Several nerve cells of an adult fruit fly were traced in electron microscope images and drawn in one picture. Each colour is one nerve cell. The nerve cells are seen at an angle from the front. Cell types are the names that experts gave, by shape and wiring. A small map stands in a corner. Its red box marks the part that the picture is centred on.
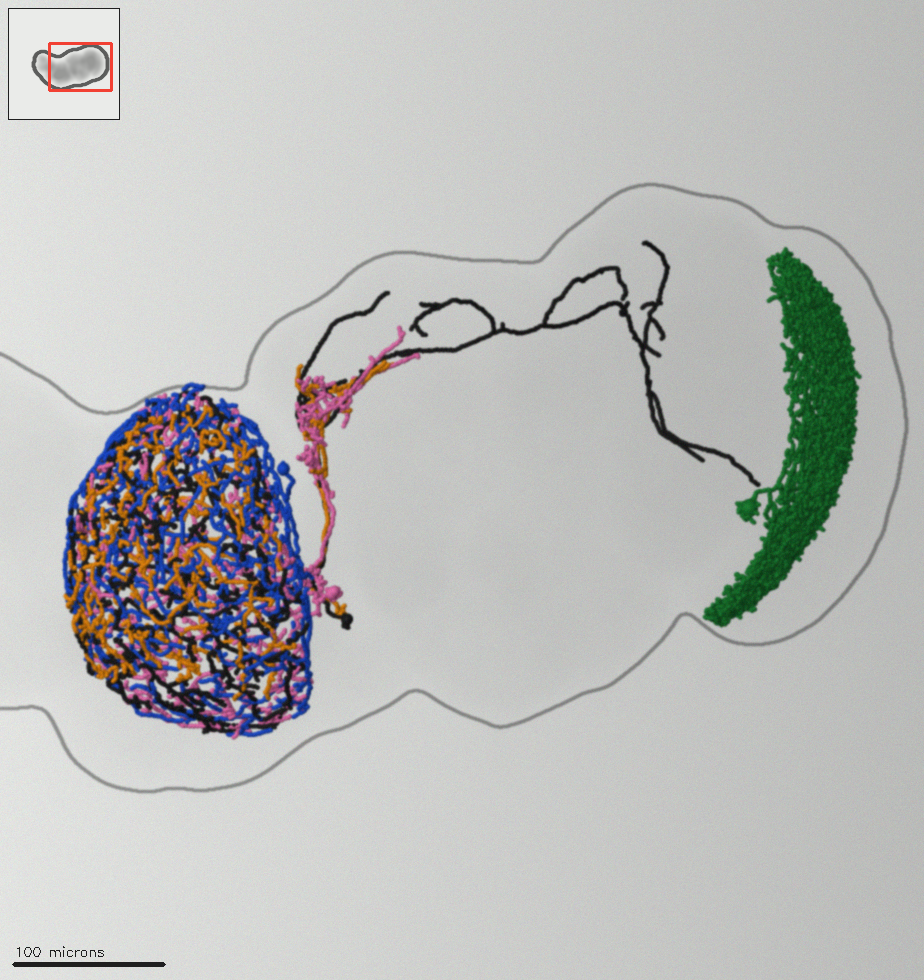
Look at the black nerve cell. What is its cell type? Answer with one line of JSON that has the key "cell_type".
{"cell_type": "aMe9"}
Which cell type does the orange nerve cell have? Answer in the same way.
{"cell_type": "MeVP32"}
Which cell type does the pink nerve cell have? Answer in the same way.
{"cell_type": "MeVP29"}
